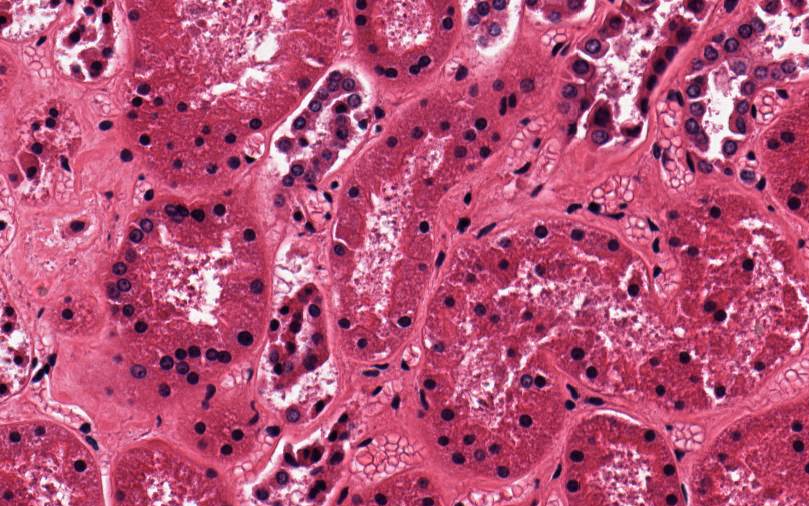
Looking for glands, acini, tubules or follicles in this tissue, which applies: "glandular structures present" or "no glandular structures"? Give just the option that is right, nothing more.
Glandular structures present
